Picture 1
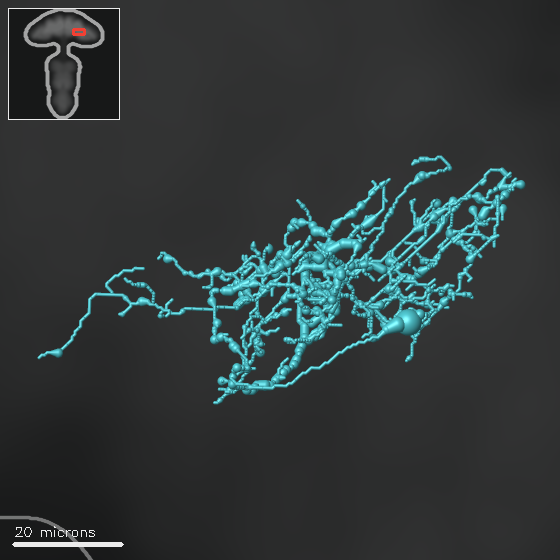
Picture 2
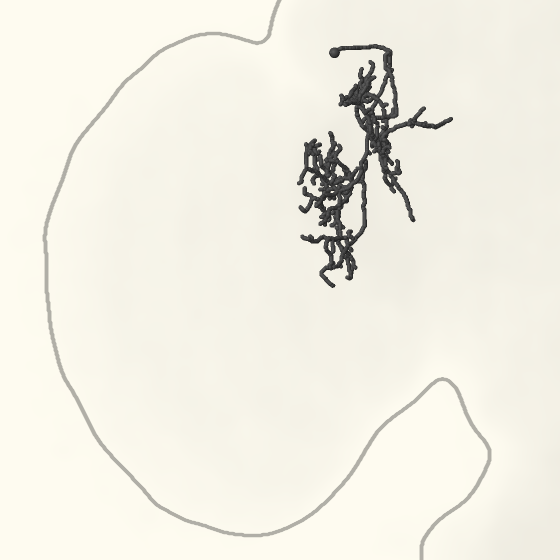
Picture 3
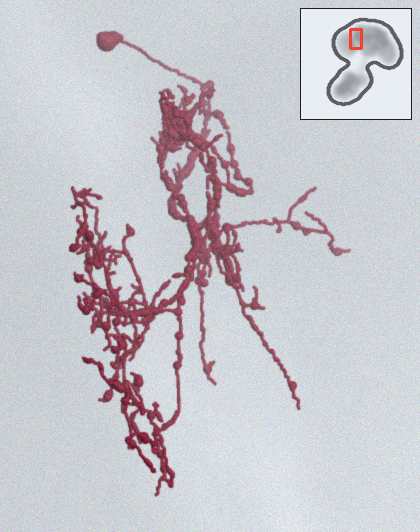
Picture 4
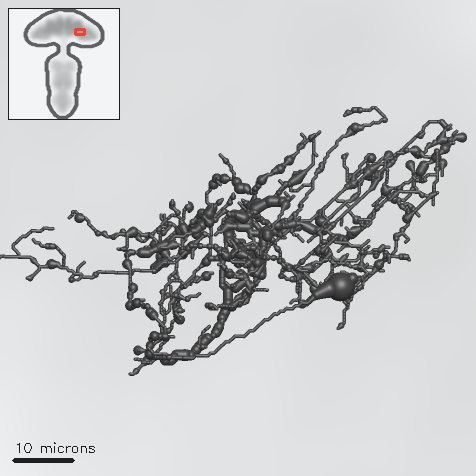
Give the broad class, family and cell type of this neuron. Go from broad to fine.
visual projection neuron; hemilineage SLPpl2; LoVP36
